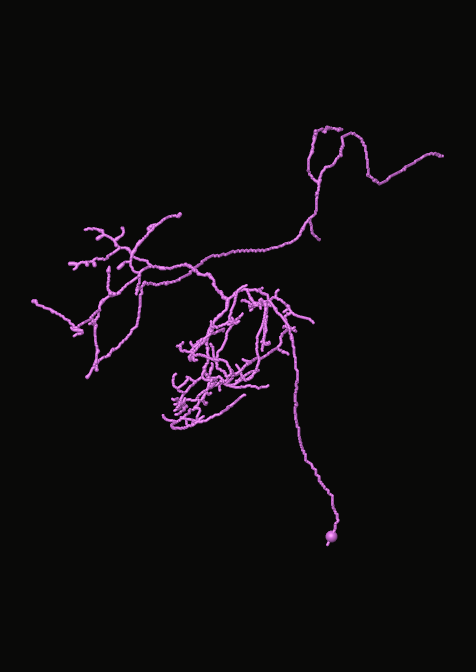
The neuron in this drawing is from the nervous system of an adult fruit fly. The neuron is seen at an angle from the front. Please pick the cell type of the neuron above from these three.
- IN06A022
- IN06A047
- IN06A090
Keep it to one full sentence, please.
Within the cell type IN06A047 sits this neuron.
